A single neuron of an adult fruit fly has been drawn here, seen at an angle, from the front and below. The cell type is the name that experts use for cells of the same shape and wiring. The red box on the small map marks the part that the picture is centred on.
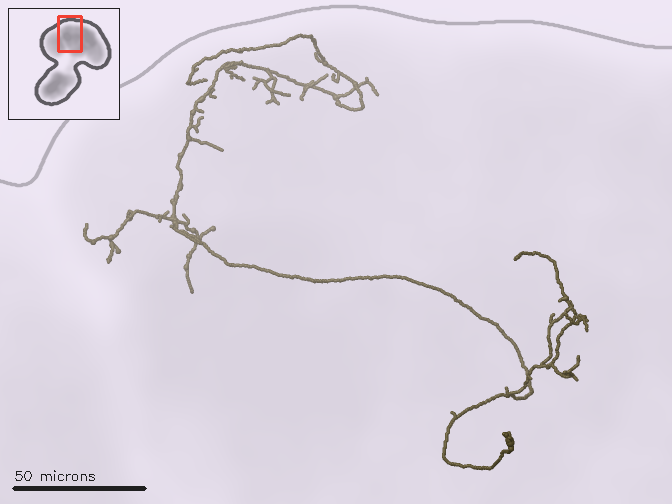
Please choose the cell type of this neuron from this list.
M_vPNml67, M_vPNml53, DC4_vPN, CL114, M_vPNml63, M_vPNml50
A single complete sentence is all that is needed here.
This neuron belongs to the cell type M_vPNml53.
